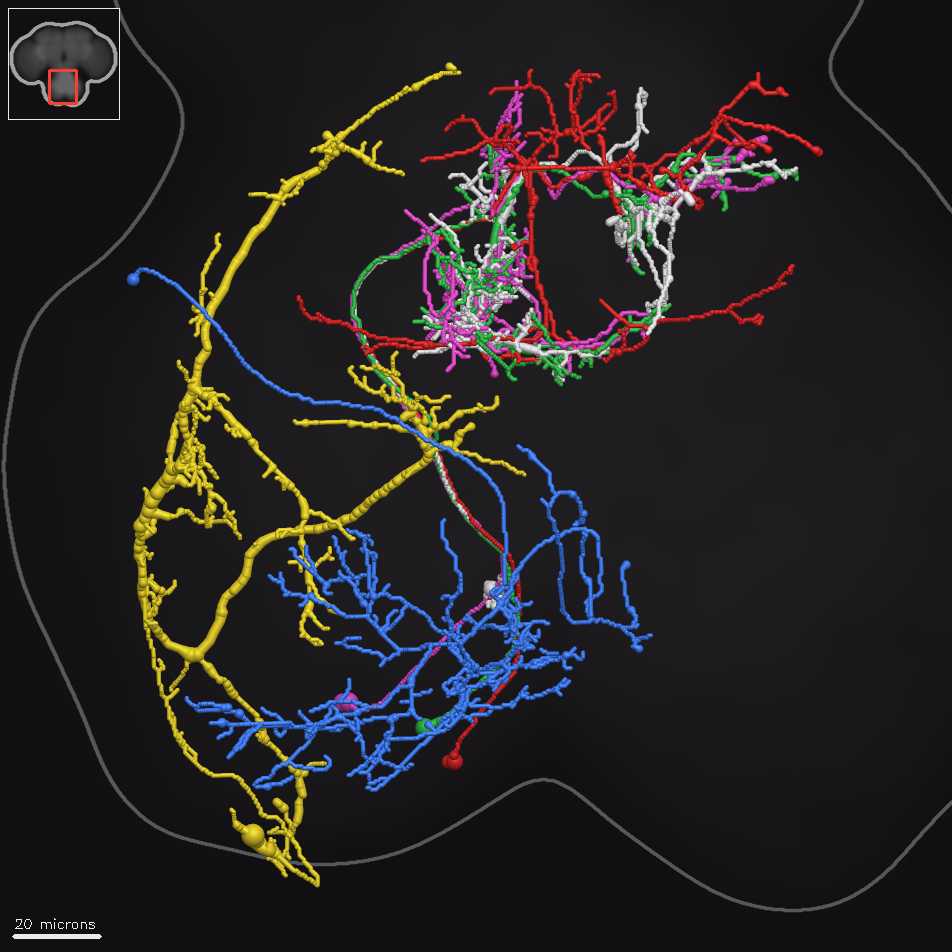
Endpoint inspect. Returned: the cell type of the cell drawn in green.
IN06A085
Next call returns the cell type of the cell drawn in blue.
IN23B079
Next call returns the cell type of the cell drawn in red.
IN06A103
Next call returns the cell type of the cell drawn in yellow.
IN13A022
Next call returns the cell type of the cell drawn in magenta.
IN06A087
